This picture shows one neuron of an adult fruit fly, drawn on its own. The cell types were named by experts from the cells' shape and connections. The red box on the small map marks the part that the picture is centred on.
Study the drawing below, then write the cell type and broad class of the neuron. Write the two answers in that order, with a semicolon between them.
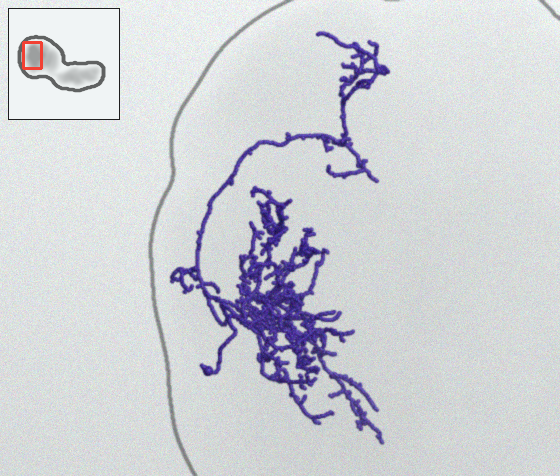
AVLP097; central-brain intrinsic neuron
